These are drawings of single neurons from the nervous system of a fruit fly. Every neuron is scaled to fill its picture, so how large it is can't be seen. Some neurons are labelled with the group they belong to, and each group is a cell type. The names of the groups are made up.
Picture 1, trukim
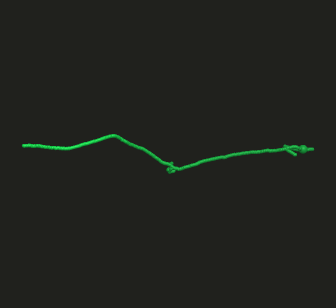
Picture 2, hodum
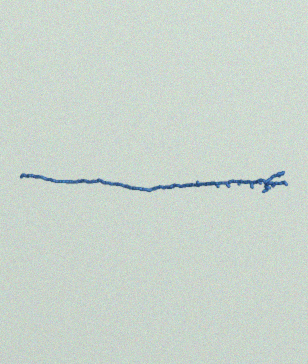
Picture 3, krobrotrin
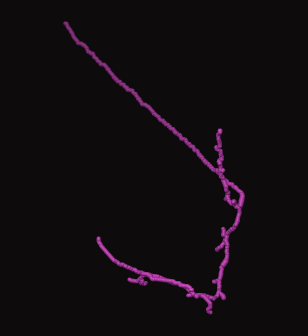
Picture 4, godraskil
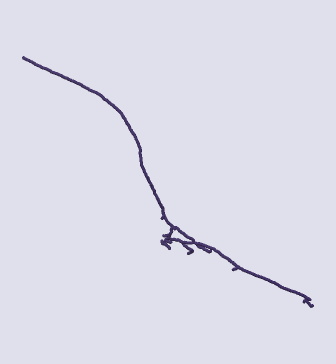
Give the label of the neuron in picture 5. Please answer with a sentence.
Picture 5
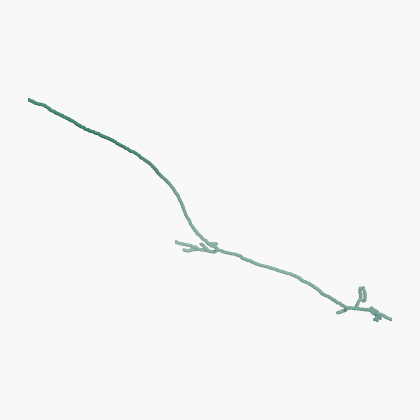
It belongs to trukim.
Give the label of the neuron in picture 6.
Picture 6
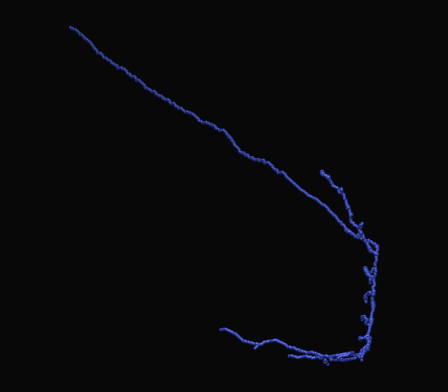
It belongs to krobrotrin.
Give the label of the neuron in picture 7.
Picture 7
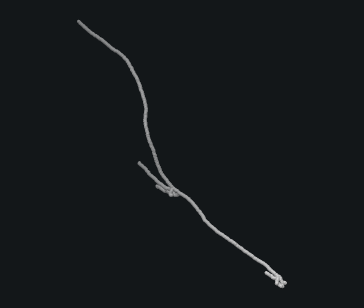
It belongs to trukim.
